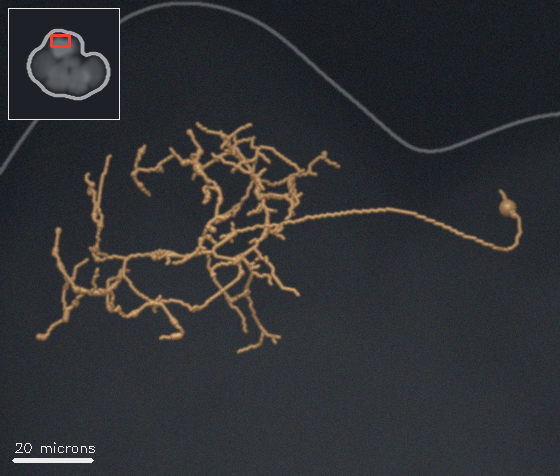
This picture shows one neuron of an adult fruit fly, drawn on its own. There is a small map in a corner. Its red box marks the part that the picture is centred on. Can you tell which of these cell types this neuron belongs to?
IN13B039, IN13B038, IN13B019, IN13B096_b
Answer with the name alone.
IN13B096_b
